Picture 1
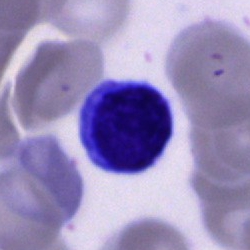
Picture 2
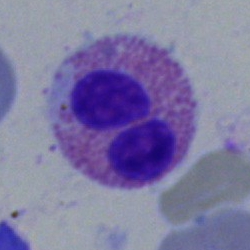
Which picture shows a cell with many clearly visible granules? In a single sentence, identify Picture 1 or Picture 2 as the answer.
Within the cytoplasm of the cell in picture 2, many granules are visible.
